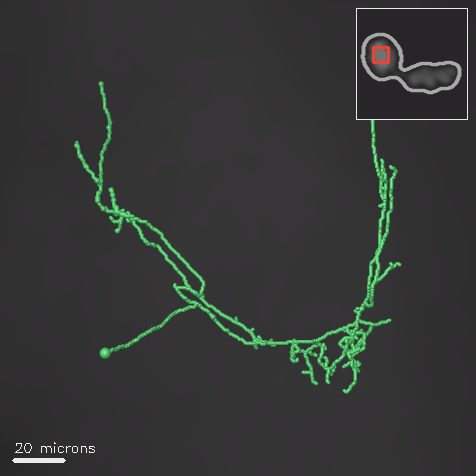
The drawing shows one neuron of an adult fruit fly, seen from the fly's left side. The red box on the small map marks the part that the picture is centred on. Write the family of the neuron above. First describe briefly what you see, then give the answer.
The cell body can be seen at the lower left of the picture. From left to right in the picture it spans about 130 microns. Its broad class is central-brain intrinsic neuron. The family is hemilineage LALa1_posterior.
